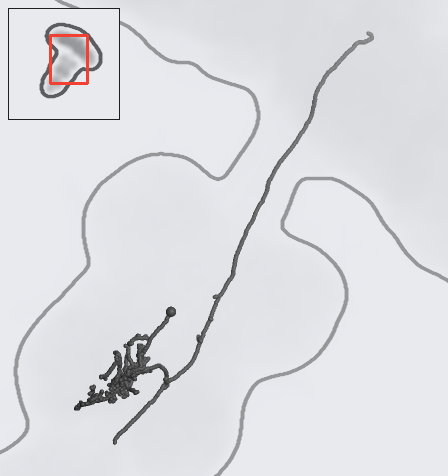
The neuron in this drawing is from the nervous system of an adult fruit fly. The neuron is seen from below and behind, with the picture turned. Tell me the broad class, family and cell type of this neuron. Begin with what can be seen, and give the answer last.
As drawn here it is taller than it is wide. It is an ascending neuron. Its family is hemilineage 10B. The cell type is AN10B039.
